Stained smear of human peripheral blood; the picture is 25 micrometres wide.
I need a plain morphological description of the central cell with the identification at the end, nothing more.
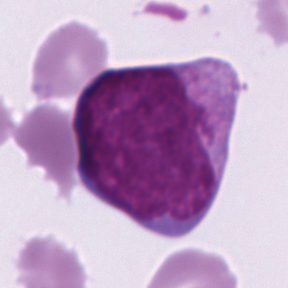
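The outline is angular, with blunt corners rather than round. In the upper right, the cytoplasm is pale lilac and much lighter than the nucleus, while a thin rim along the lower edge takes a bluer violet. Vacuoles are absent. It is a myeloblast.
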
